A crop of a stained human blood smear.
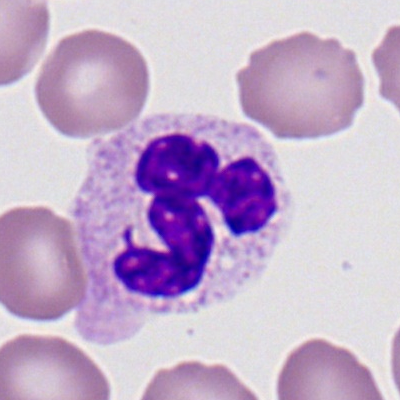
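Segmented neutrophil, the central cell of this smear. Looking at the nucleus, its chromatin is dark purple and coarsely clumped, and I can make out no nucleoli. The cytoplasm is abundant and pale lilac-pink. Its outline is irregular, with a paler bulge at the lower left.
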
